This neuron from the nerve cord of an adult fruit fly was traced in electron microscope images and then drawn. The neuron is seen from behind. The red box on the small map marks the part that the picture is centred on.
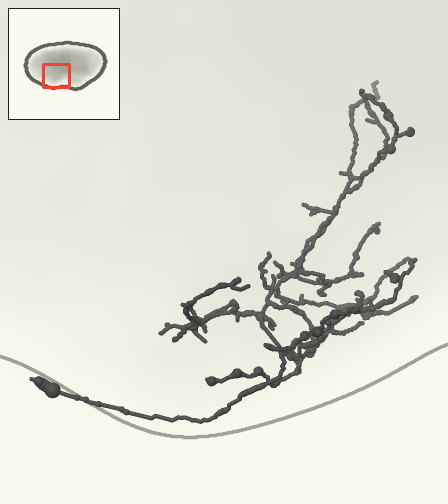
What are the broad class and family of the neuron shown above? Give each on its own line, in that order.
nerve-cord intrinsic neuron
hemilineage 01B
